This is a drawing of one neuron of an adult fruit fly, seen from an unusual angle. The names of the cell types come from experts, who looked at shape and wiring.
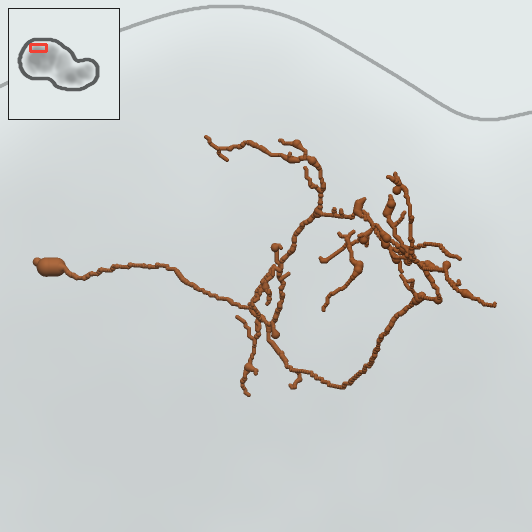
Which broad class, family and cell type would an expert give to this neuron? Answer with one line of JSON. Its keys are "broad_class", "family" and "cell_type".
{"broad_class": "central-brain intrinsic neuron", "family": "hemilineage LHp2", "cell_type": "SLP324"}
